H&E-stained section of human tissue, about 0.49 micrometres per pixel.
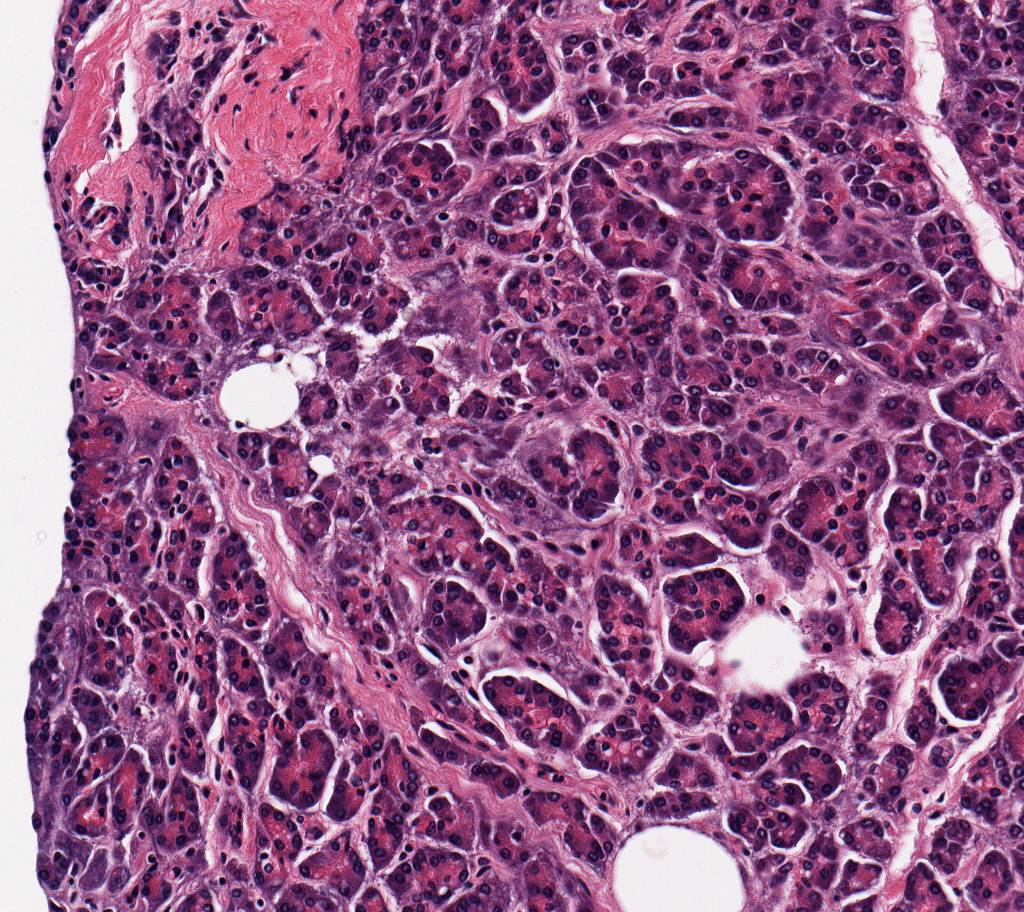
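Pancreas. Closely packed acini fill the field, and I can see them grouped into lobules by thin fibrous septa. One pale pink septum runs diagonally from the left centre down toward the bottom centre. In each acinar cell the cytoplasm is pink and granular toward the lumen, purple toward the base. The nuclei, round and dark, sit near that base.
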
